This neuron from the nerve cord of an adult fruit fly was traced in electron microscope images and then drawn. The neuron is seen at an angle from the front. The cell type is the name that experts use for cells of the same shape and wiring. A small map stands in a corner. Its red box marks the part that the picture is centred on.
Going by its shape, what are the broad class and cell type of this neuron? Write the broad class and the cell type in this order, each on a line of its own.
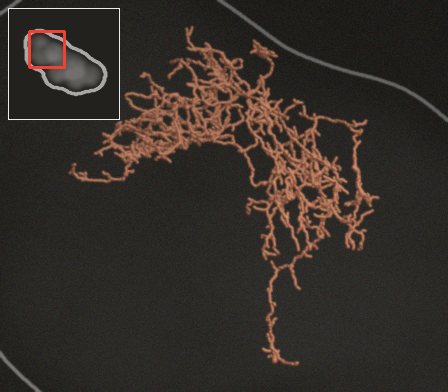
nerve-cord intrinsic neuron
INXXX045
